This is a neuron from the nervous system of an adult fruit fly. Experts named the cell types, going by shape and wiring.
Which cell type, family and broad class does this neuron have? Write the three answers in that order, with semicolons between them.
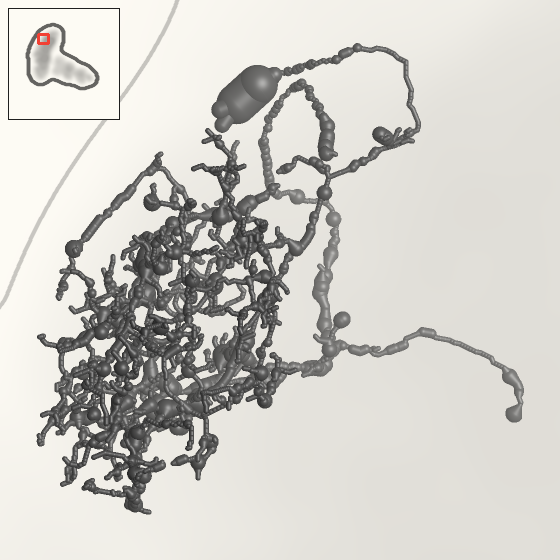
AVLP411; hemilineage VLPa1_lateral; central-brain intrinsic neuron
